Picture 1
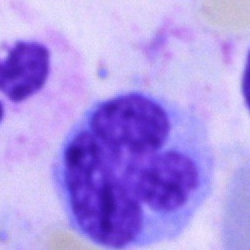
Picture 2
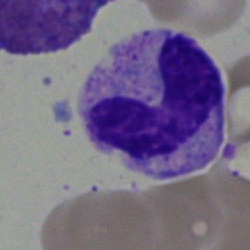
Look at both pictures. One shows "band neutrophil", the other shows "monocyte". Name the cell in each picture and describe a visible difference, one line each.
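In picture 1 we see a monocyte: No granules can be seen in the cytoplasm.
In picture 2 we see a band neutrophil: Fine purple granules are scattered through the cytoplasm.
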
